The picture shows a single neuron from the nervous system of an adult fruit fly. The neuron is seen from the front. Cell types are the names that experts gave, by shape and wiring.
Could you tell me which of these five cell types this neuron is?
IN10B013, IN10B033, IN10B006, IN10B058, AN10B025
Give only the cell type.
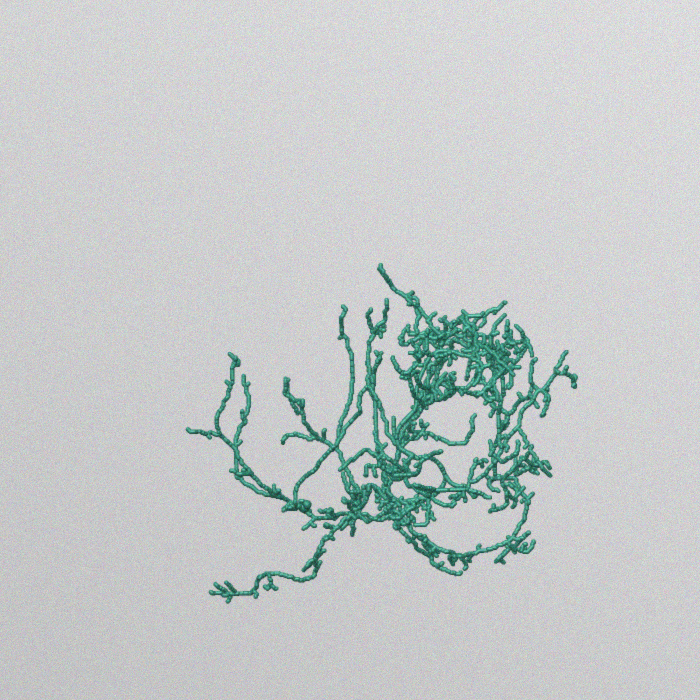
IN10B013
